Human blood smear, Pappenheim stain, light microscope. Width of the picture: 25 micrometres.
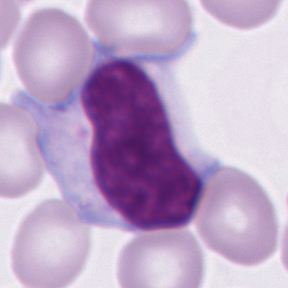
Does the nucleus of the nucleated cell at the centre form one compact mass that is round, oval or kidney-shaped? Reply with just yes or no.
Yes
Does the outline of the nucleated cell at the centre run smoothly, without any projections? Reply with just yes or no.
No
